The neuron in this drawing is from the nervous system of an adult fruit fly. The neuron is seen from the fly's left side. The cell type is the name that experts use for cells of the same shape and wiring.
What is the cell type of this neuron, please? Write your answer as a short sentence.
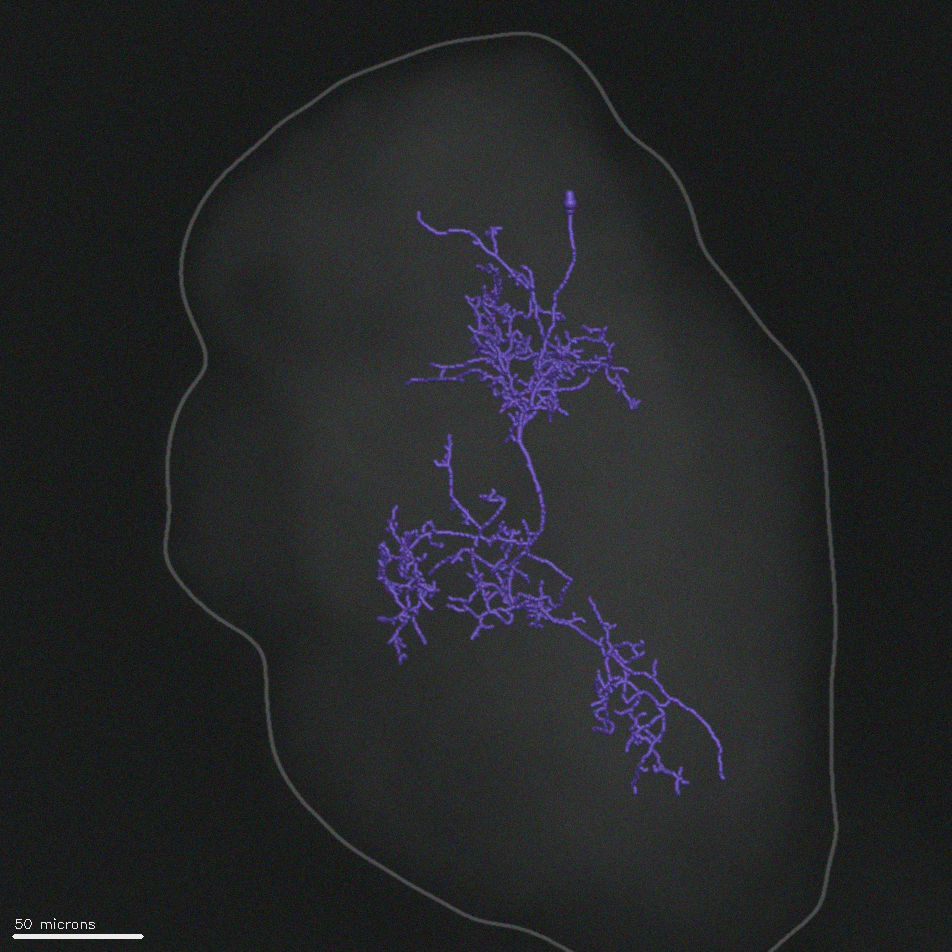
The cell type is VES046.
